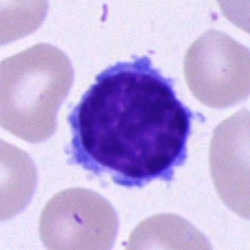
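Lymphocyte, middle of the smear. First, the outline is roughly round. Second, the chromatin is dense and dark purple, with only faint lighter streaks. Third, the cytoplasm forms just a thin rim around the nucleus. Fourth, the cytoplasmic edge is ragged, with many fine projections.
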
